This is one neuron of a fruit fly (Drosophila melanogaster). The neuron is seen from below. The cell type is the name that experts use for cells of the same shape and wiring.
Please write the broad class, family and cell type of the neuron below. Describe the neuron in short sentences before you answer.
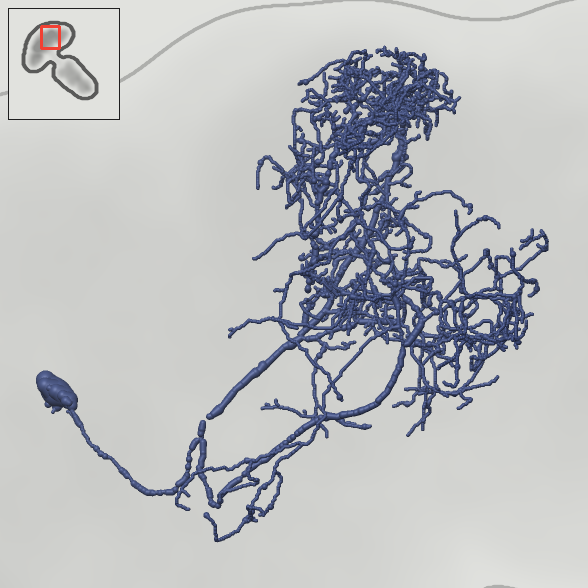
It is in the brain and does not reach the nerve cord. In this view it is about as wide as it is tall. Its broad class is central-brain intrinsic neuron. Its family is hemilineage SLPpm4. The cell type is SLP438.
